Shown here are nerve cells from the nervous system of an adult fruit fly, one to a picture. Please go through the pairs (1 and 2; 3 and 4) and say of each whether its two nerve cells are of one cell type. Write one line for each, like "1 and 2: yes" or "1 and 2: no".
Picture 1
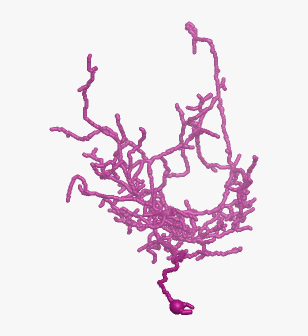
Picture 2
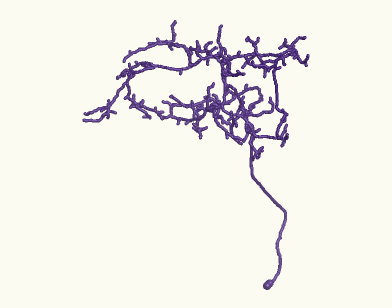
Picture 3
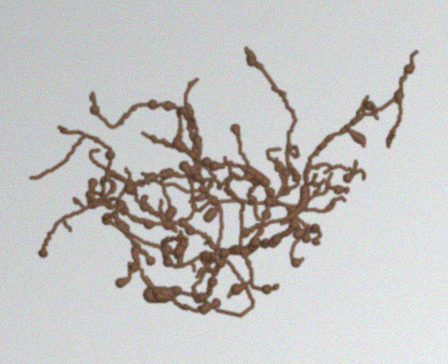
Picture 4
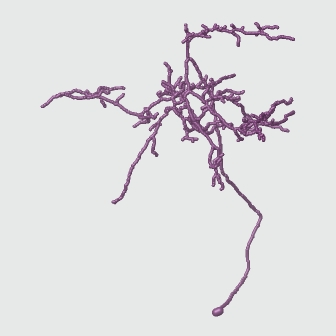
1 and 2: no
3 and 4: no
